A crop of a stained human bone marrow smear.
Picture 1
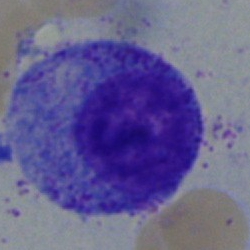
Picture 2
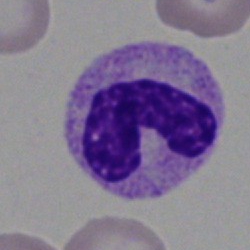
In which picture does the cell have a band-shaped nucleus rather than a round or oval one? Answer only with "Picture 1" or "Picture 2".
Picture 2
